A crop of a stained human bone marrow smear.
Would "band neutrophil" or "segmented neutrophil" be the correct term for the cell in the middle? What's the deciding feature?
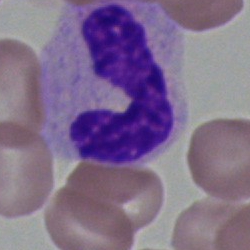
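This is a band neutrophil. First point, the nucleus: it is a curved band, bent into a hook that opens to the left.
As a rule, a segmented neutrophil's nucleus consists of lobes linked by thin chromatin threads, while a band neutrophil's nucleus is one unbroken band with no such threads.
Second, the chromatin: dense, dark purple, coarsely clumped. Third, the cytoplasm: plentiful, pale lilac, holding fine, faint lilac granules.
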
